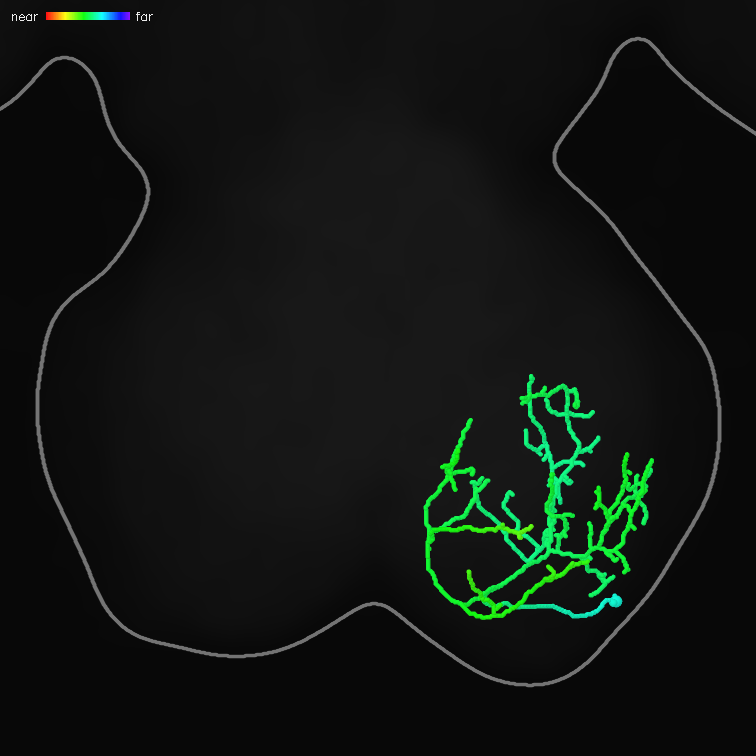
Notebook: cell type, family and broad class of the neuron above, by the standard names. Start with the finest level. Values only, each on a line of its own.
IN01B027_c
hemilineage 01B
nerve-cord intrinsic neuron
